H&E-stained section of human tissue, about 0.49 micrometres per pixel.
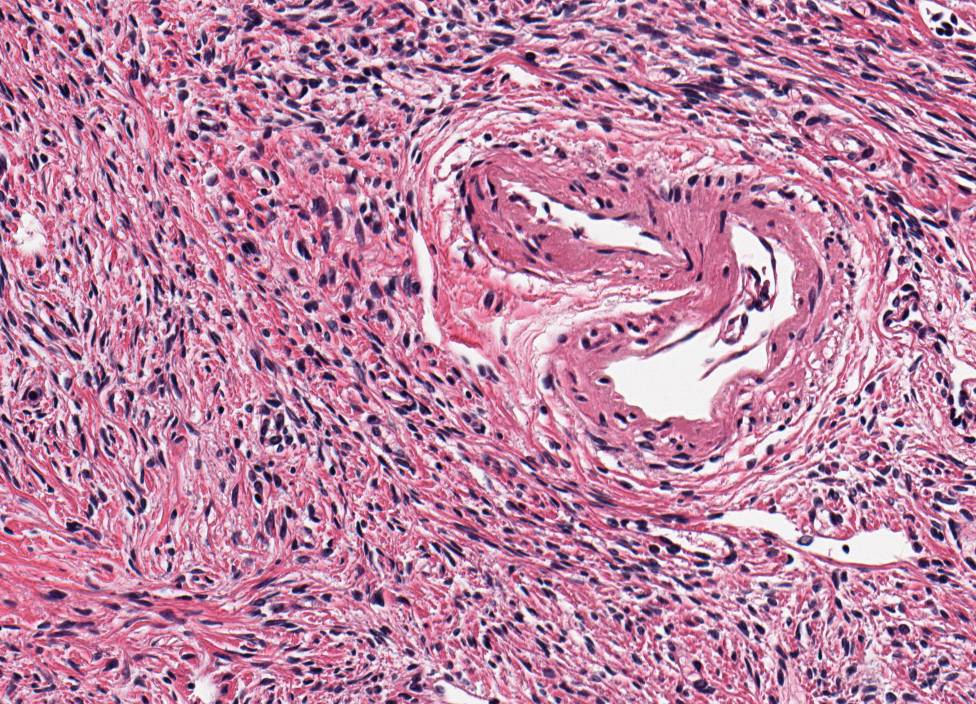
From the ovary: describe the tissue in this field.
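Right of centre lies a thick-walled vessel whose lumen is irregular, branching and slit-like. Stromal cells and fibres curve concentrically around it. Throughout the field, pink collagen fibres lie between spindle cells. In the lower right, a thin-walled vessel shows an elongated, empty, slit-like lumen.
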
